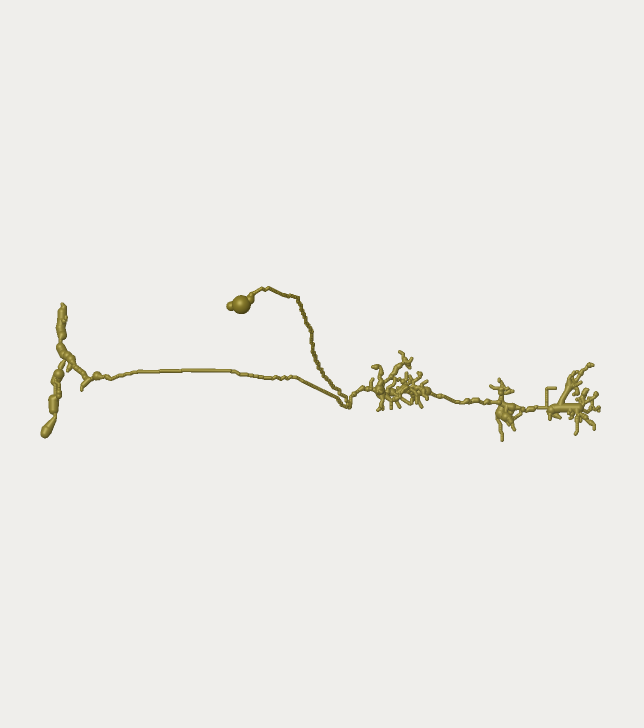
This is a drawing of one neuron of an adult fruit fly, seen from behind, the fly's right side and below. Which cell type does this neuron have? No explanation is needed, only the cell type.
T2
